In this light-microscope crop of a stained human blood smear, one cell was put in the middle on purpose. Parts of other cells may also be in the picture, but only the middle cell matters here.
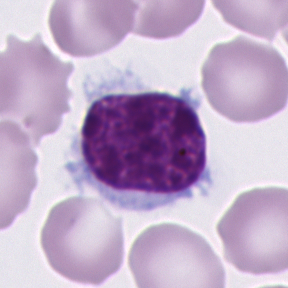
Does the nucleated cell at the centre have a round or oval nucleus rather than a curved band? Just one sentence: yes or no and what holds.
Yes, the nucleus takes the form of a single compact round or oval mass.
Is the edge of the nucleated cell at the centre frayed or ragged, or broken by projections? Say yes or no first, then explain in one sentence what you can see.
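Yes. The edge of the cytoplasm is frayed into many fine hair-like projections.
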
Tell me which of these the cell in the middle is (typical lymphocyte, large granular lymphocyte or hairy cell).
hairy cell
